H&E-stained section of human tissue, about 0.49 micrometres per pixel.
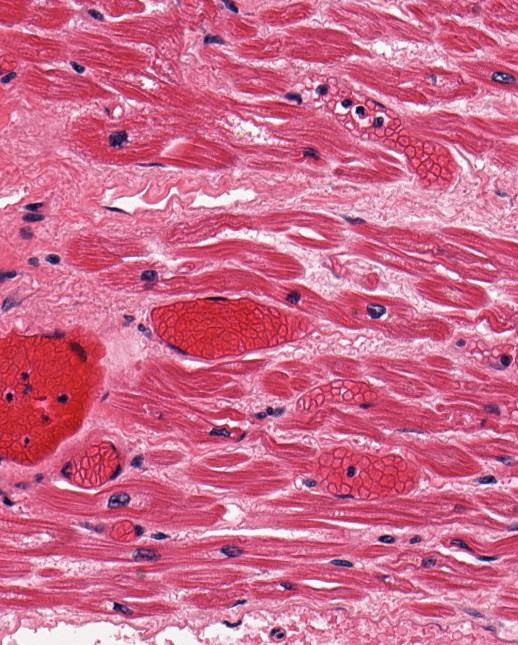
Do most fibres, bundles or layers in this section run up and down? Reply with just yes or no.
No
